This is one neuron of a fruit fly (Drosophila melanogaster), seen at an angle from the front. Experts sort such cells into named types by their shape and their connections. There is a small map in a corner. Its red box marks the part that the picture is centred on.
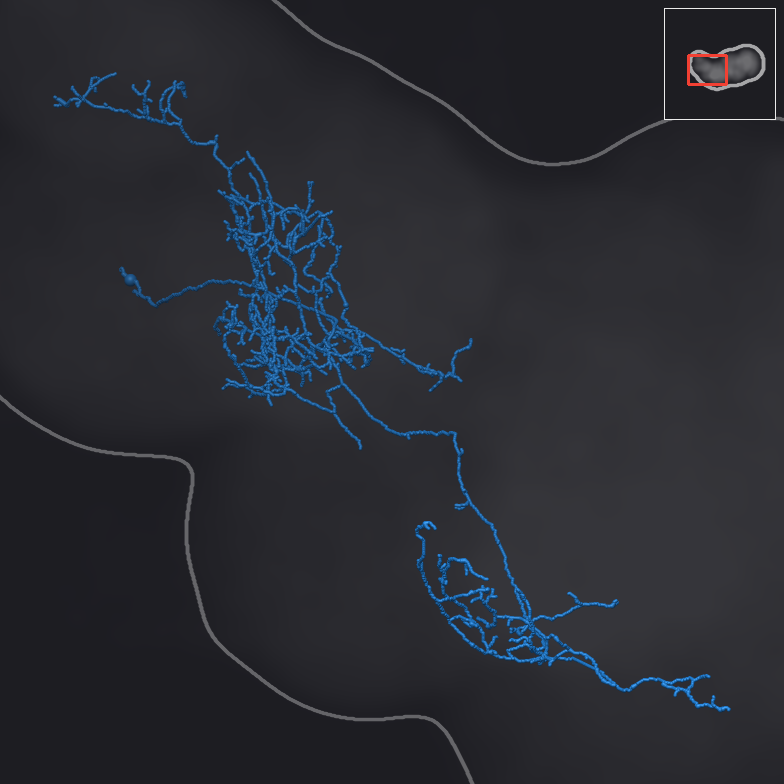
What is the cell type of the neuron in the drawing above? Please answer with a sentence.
The cell type is IN05B055.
